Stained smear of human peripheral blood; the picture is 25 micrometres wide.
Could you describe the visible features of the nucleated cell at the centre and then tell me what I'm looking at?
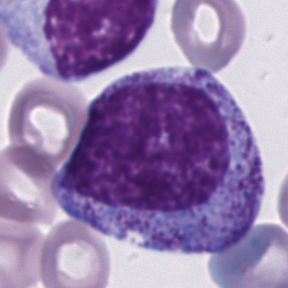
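Toward the upper left of this cell sits an off-centre nucleus whose chromatin is finely stippled rather than coarsely clumped. Many fine purple granules lie scattered through the cytoplasm, and no vacuoles appear in it. This cell is a promyelocyte.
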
